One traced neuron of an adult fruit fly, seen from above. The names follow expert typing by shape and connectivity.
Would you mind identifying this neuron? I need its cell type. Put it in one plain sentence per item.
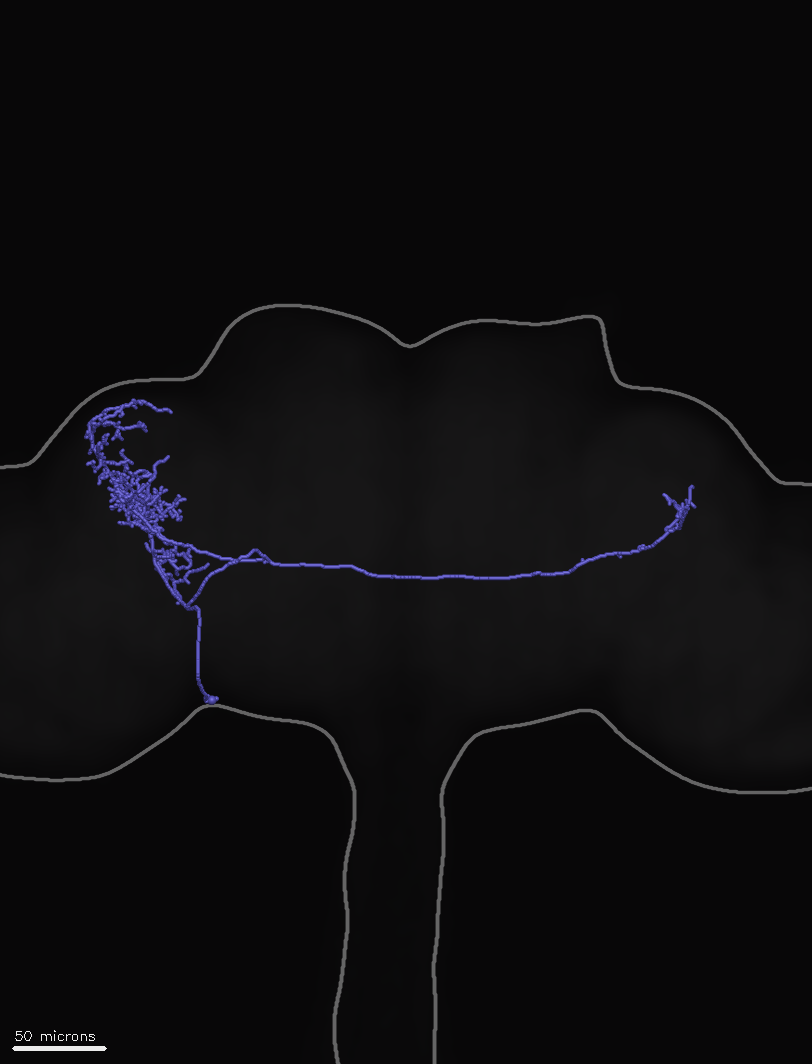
The cell type is AVLP517.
